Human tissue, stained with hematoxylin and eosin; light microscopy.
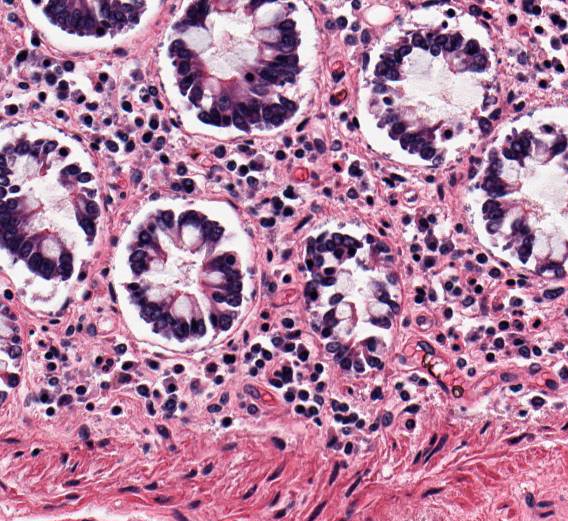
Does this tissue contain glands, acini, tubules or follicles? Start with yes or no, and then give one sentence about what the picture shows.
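Yes. Round gland profiles cut in cross-section fill the upper part of the field, and a band of smooth muscle runs along the bottom edge.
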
